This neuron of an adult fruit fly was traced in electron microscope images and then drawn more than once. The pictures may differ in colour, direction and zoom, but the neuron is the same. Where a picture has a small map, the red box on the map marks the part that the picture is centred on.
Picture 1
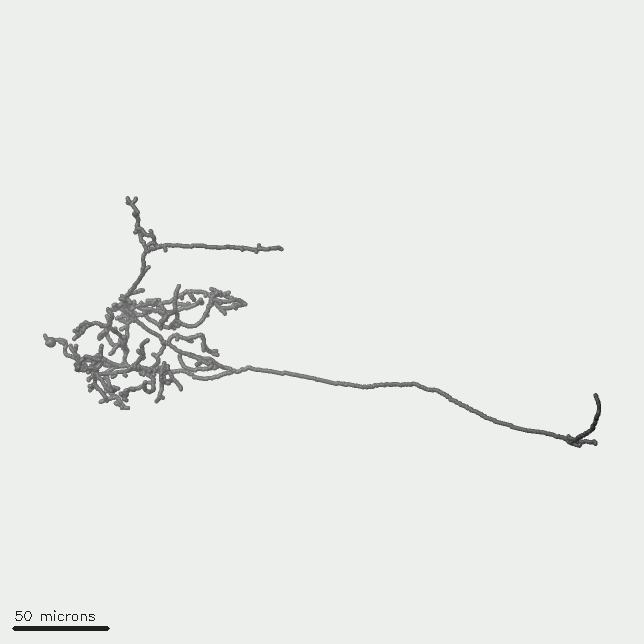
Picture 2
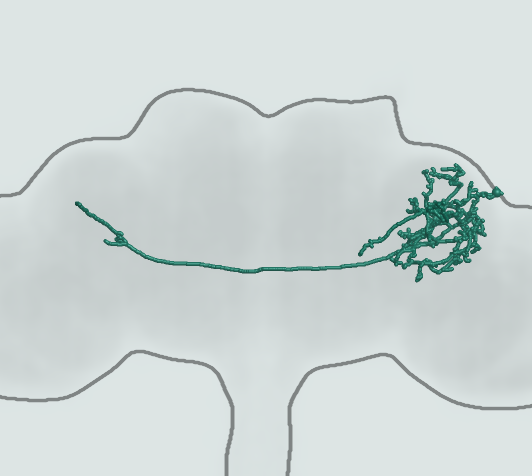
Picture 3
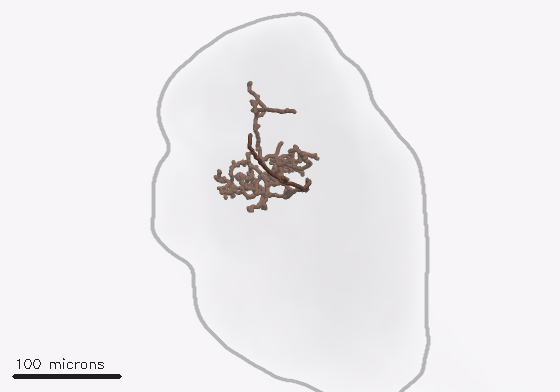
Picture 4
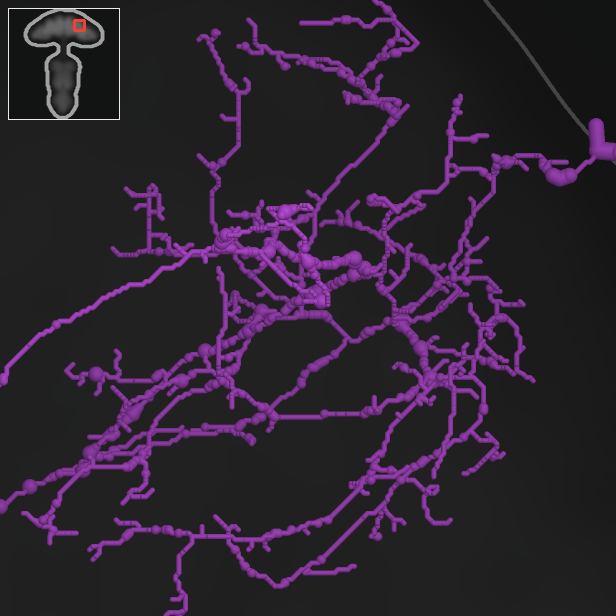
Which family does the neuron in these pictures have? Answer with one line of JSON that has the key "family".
{"family": "hemilineage VLPl&d1_lateral"}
